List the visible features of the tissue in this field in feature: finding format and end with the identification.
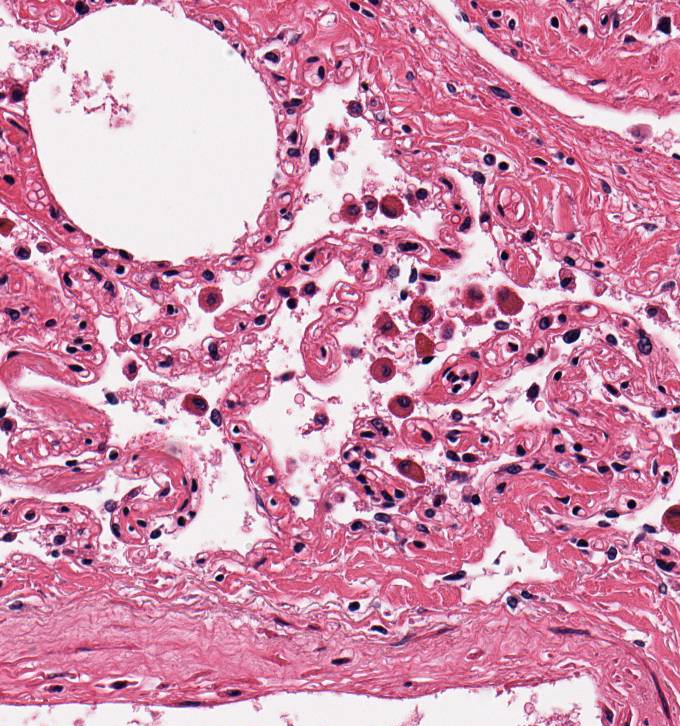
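Centre: thin branching septa around open airspace-like spaces
Free cells: rounded, dense brownish-red cytoplasm, loose within the central spaces
Top left: one large round empty space, smooth outline
Bottom: horizontal band of dense wavy pink fibres, elongated nuclei
Tissue: lung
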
